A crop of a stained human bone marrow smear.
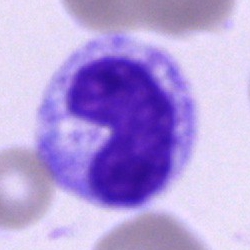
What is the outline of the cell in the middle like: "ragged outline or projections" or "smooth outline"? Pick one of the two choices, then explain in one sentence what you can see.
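Smooth outline. The cell is round with a smooth outline.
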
